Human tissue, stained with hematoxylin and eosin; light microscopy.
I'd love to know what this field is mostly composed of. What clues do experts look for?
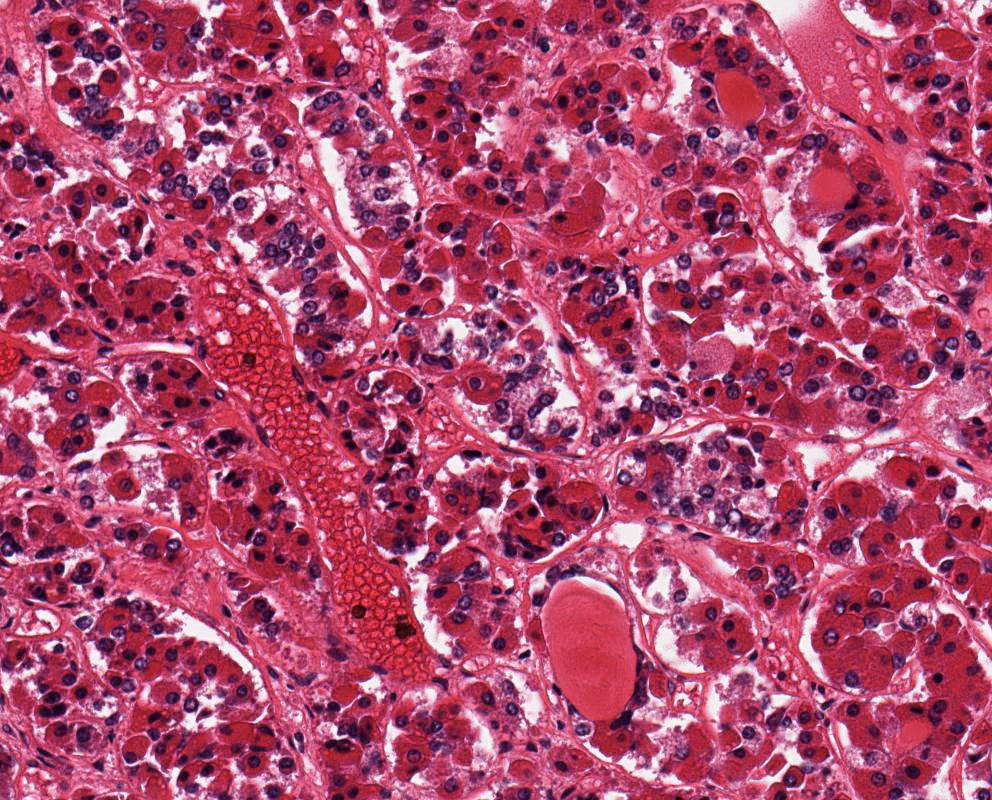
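The field mainly shows the pars distalis of the pituitary. Throughout, the cells lie in small rounded nests and cords separated by thin fibrovascular septa.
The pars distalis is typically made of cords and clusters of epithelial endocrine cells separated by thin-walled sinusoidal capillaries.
A dilated vessel packed with red blood cells runs diagonally from the upper left towards the lower centre-left. Within a nest in the lower centre lies a large oval body of homogeneous pink material. Small white retraction clefts part many nests from the surrounding septa.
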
